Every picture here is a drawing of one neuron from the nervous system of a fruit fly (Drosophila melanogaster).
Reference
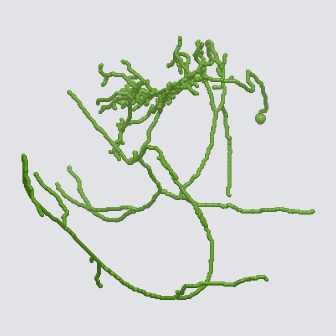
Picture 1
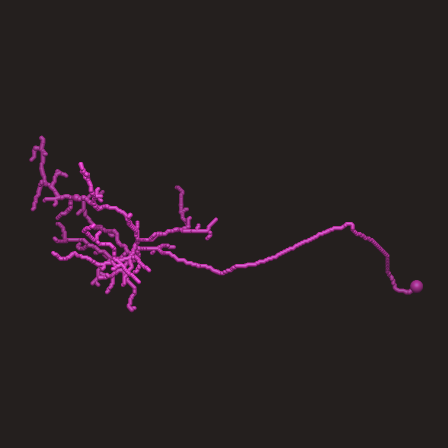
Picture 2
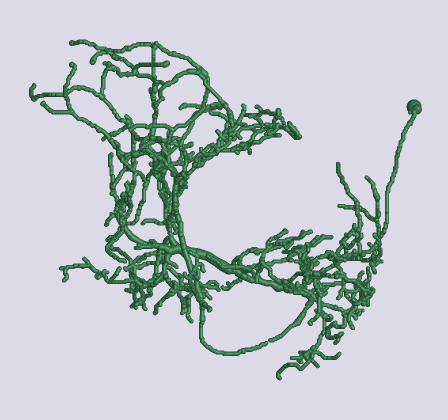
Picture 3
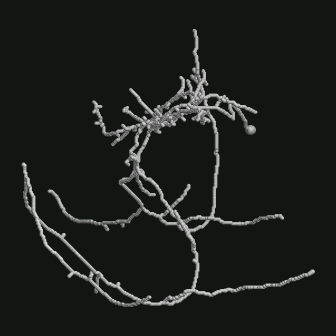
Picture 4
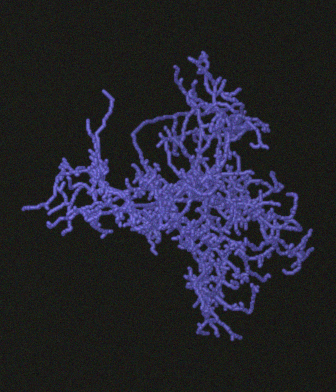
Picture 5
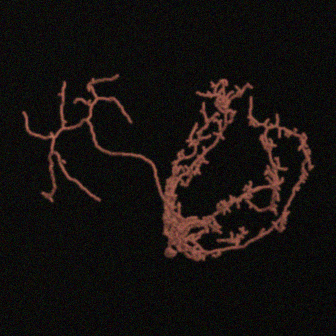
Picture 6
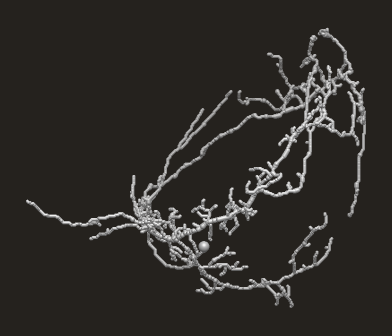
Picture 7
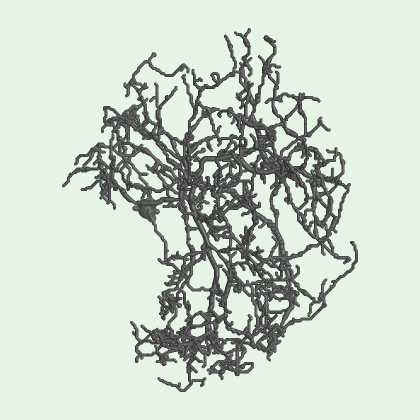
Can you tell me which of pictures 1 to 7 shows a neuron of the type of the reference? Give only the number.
3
